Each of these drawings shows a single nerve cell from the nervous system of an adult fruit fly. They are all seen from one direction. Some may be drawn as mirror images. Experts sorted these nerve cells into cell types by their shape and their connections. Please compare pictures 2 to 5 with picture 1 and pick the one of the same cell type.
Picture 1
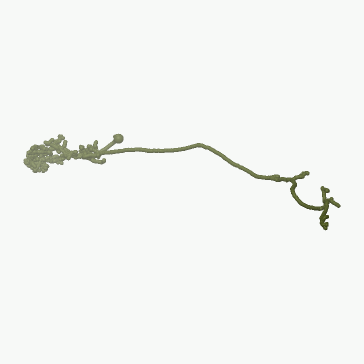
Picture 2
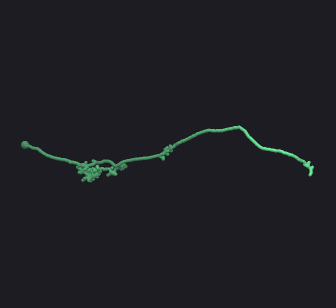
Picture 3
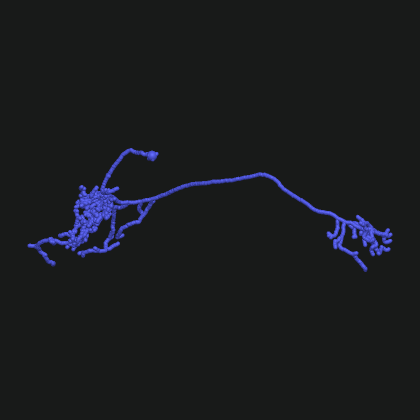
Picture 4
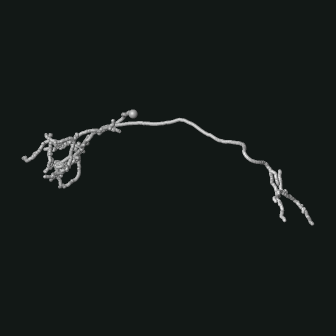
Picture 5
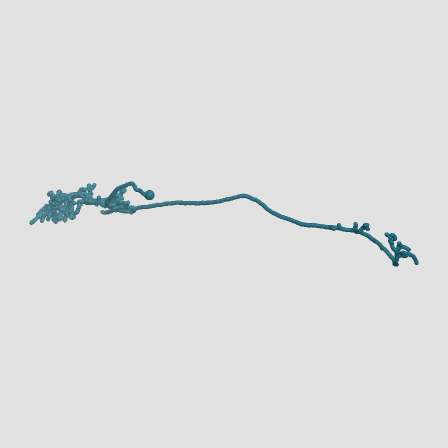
5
